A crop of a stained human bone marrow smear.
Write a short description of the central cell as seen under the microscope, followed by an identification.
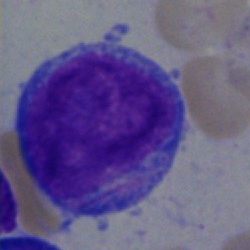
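First, the outline: roughly round. Next, the nucleus, which fills most of the cell. Then the cytoplasm, which stains blue. Last, the surface, where small bleb-like projections stand out. The cell is a blast.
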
